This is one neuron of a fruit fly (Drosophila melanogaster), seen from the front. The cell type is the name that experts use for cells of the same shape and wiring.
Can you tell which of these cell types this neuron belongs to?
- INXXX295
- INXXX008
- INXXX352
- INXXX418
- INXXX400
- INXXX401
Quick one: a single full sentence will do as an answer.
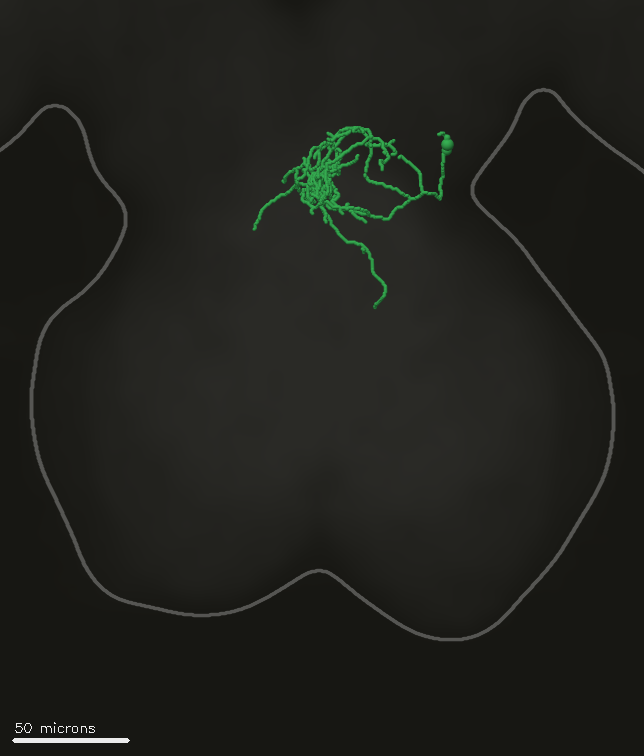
As its cell type, this neuron has INXXX295.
